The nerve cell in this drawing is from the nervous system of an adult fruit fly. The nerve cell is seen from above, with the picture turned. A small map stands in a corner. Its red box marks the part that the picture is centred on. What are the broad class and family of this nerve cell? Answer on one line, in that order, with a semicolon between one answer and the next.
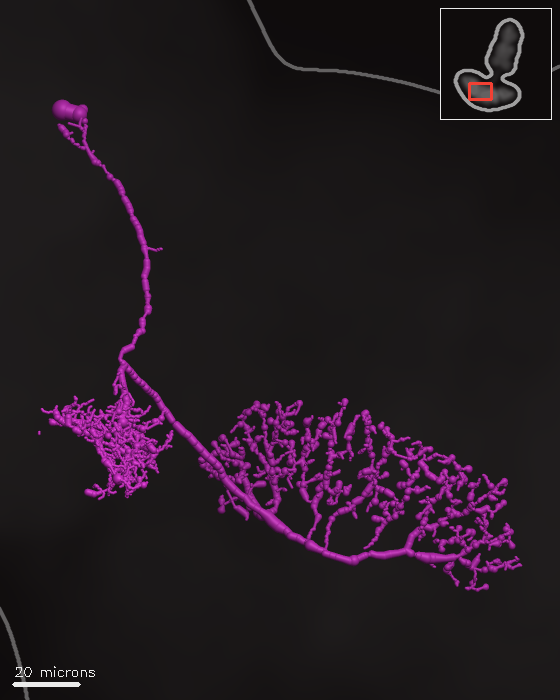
central-brain intrinsic neuron; hemilineage DL1_dorsal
